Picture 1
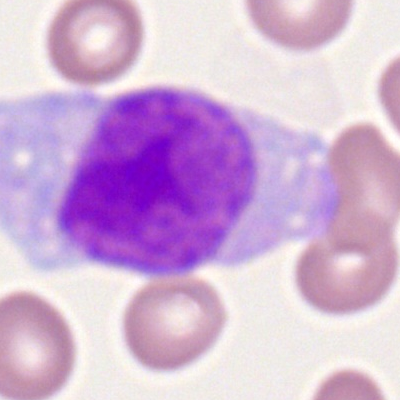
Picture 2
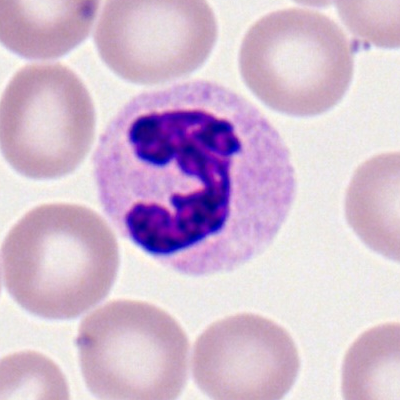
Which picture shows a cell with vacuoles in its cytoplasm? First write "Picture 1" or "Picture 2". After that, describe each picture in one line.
Picture 1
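In picture 1: A few small clear spots lie in the cytoplasm on both sides of the nucleus.
In picture 2: No vacuoles are seen in the cytoplasm.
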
